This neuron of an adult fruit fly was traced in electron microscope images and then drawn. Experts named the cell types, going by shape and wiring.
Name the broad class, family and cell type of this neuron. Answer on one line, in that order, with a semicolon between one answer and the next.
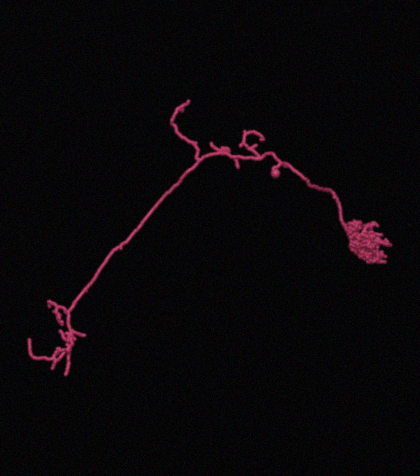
visual projection neuron; LoVP; LoVP98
